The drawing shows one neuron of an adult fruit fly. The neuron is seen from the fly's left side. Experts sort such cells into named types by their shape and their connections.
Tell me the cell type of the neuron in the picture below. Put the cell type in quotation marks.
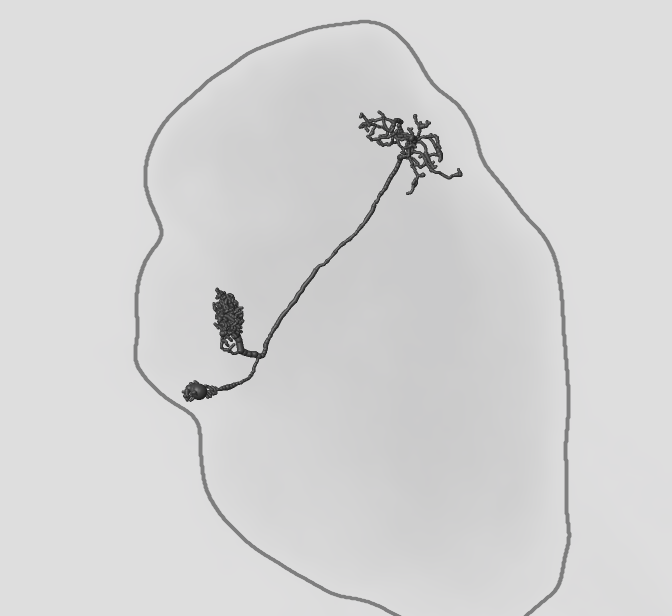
"DP1l_adPN"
